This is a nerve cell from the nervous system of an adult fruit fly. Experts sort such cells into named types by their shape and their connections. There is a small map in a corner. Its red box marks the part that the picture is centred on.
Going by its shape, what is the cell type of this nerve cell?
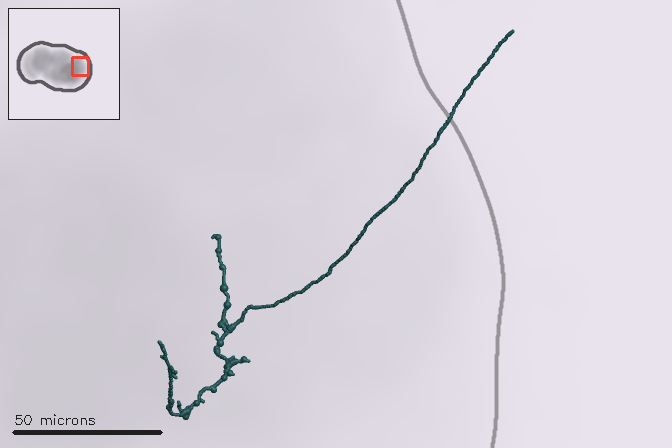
SNpp15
